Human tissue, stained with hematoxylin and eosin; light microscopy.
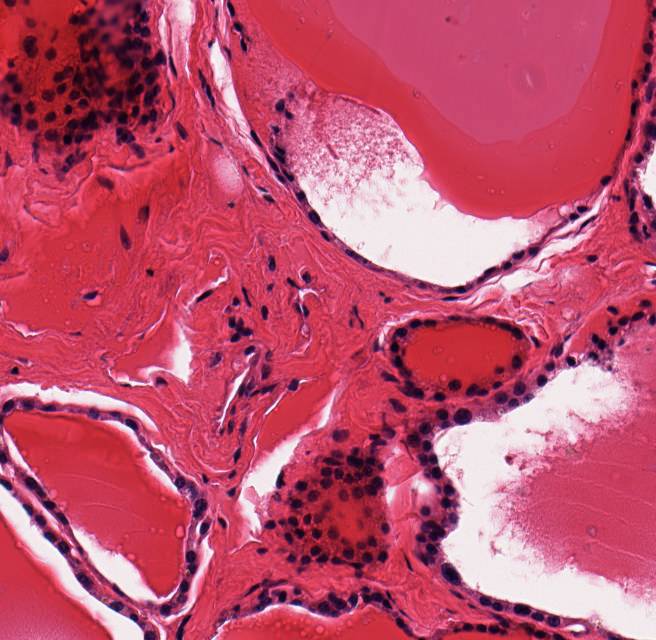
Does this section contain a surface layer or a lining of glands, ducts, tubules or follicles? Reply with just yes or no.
Yes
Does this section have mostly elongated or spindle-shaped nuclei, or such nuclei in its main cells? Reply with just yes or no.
No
